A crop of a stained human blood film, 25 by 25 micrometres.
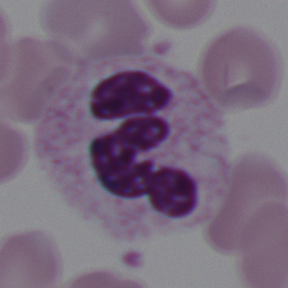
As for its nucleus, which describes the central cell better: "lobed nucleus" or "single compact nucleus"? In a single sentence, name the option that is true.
The nucleus of the cell is made of distinct lobes, not one mass.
